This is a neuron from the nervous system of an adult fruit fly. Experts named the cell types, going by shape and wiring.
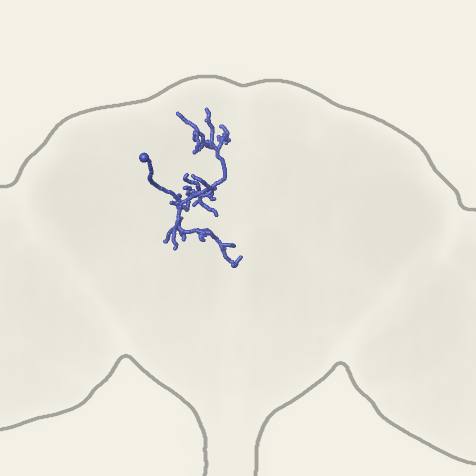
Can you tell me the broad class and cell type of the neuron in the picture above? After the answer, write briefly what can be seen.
This is a central-brain intrinsic neuron. Its cell type is SMP437. It is in the brain and does not reach the nerve cord. In this view it is taller than it is wide.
